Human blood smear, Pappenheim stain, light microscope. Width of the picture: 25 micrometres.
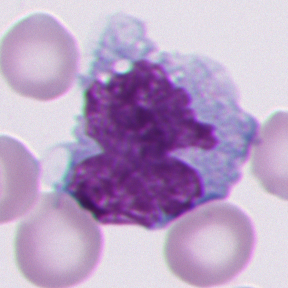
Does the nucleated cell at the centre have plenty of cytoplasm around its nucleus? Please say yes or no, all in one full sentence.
Yes, the cytoplasm of this cell is abundant.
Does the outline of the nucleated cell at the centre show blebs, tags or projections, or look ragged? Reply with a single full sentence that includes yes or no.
Yes, a rough outline, ragged or with projections, blebs or tags, belongs to this cell.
